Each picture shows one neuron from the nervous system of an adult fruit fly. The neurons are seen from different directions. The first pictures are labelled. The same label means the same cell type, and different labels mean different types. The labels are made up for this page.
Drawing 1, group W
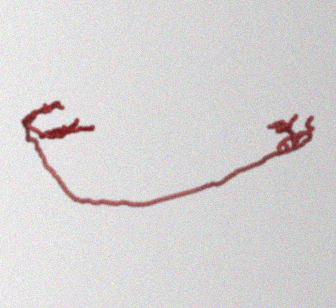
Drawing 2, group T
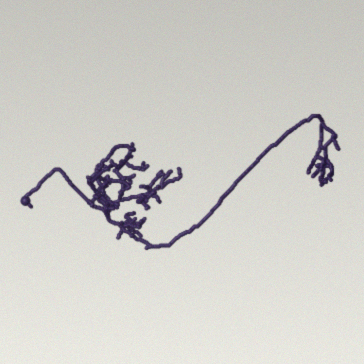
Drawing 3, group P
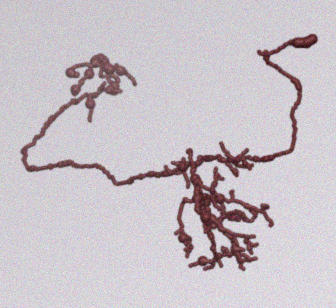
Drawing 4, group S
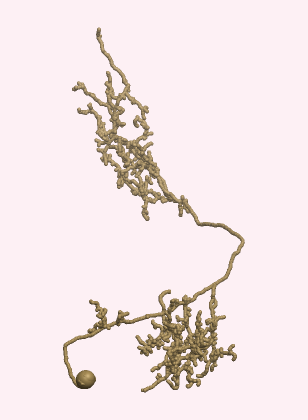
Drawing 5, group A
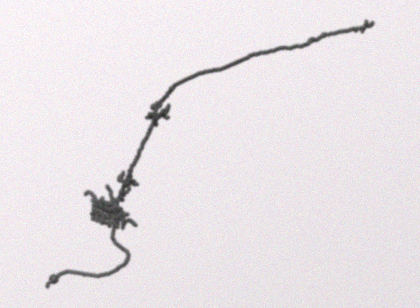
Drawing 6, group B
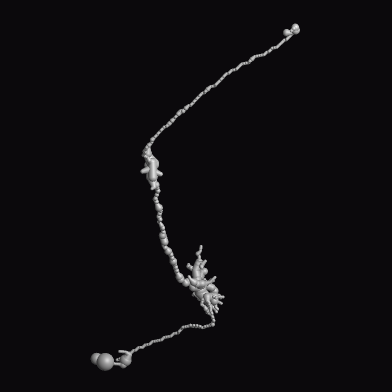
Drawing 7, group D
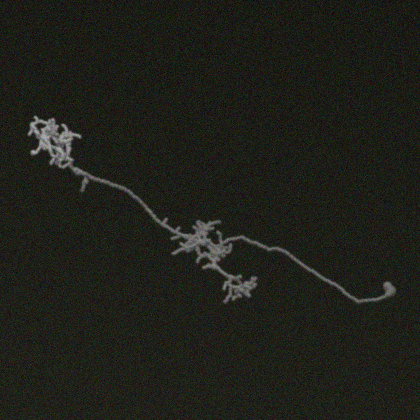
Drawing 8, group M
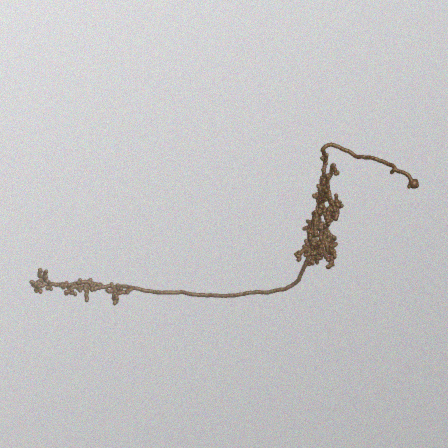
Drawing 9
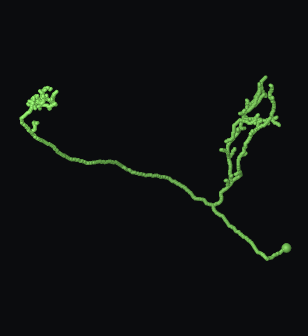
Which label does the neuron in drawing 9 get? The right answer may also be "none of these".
group W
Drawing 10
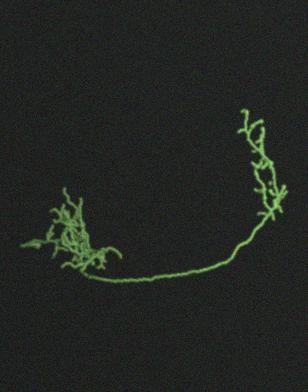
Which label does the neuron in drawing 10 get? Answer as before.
group S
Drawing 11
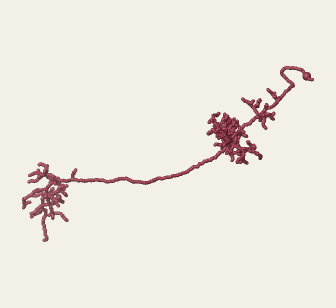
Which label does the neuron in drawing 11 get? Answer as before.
group S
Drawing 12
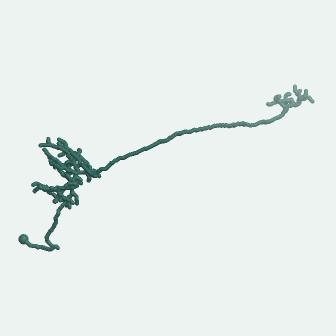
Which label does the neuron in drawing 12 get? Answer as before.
none of these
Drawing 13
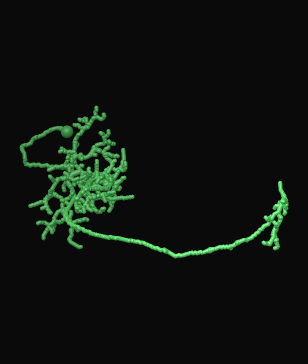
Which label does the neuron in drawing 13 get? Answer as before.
none of these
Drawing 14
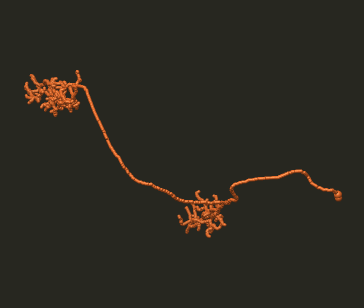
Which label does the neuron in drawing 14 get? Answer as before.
none of these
